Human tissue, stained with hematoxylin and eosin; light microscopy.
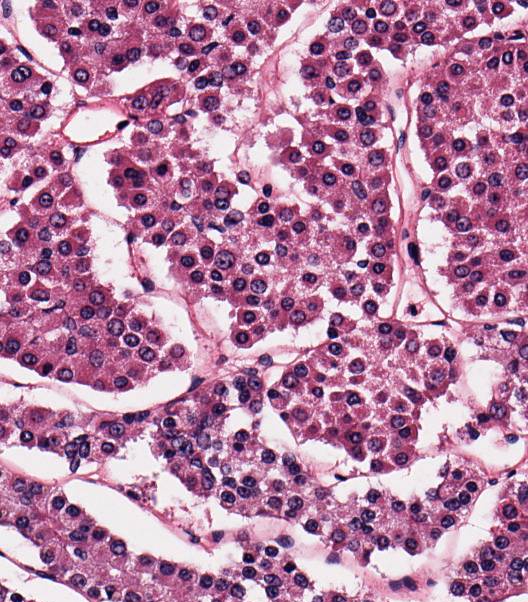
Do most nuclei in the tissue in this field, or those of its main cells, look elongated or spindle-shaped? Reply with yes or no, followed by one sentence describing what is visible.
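No. The nuclei are round and of fairly uniform size from cell to cell.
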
